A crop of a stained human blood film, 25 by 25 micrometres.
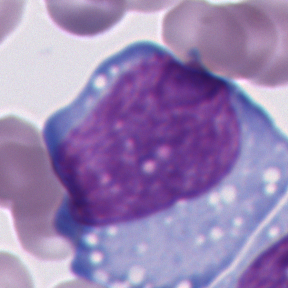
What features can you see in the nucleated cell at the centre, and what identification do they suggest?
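First, the nucleus: a single large unlobed mass, lying toward the upper left of the cell. Next, the cytoplasm: it holds many small, round, clear vacuoles. Last, granules: no coloured granules are seen. The cell is a myeloblast.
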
